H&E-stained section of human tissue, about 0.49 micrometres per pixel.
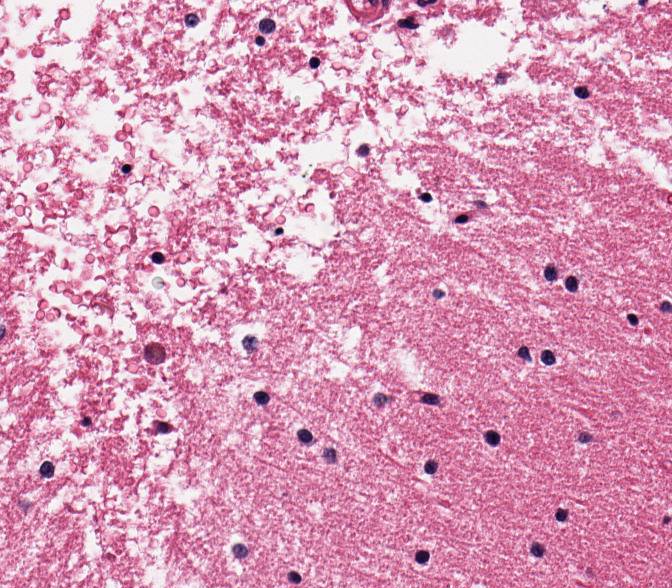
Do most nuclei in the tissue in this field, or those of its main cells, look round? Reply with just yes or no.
Yes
